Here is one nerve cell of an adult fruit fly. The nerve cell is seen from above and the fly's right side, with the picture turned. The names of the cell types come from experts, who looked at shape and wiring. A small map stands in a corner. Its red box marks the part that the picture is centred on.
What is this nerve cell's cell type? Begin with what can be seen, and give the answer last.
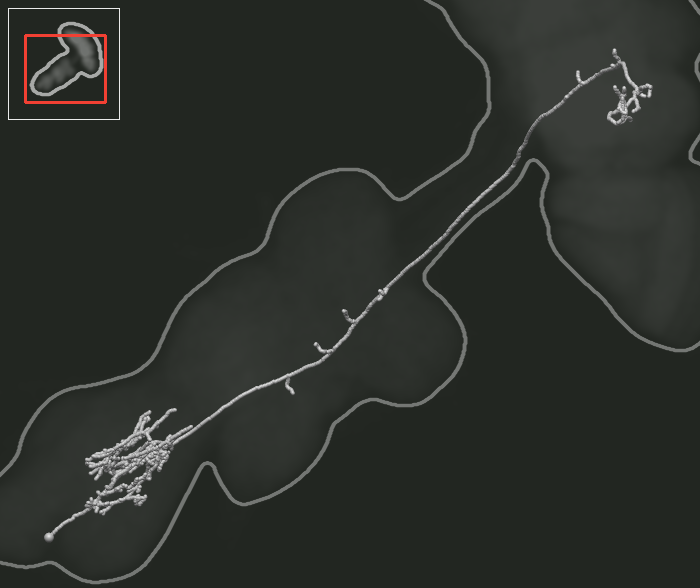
The cell body is at the lower left of the picture. As drawn here it is about as wide as it is tall. It is an ascending neuron. The cell type is AN05B062.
